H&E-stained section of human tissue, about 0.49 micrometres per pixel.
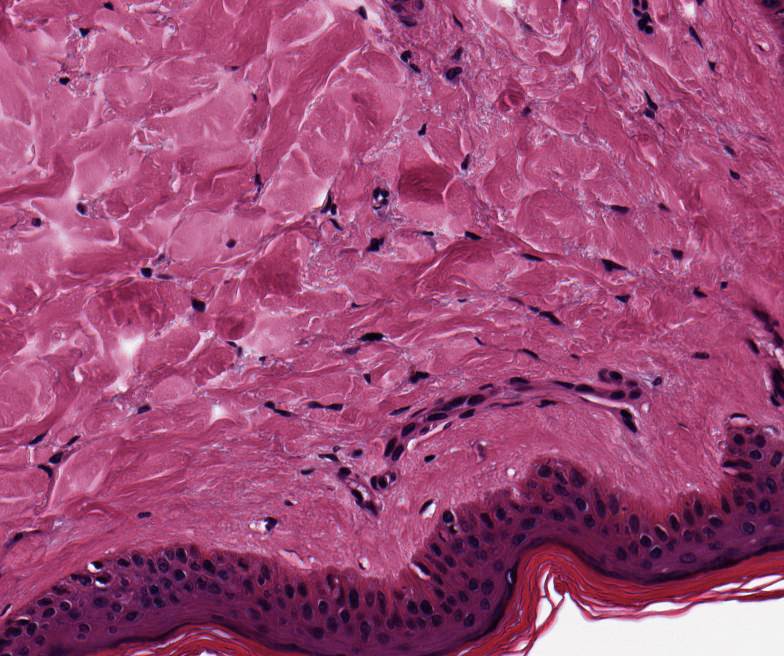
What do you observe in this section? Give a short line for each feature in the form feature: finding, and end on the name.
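Epithelium: thin stratified squamous strip along bottom
Lower border: nearly flat, gently undulating, no deep rete ridges
Keratin: compact, bright red, wavy, lamellated; lifted at lower right
Dermis: dense connective tissue above; upper left coarse, haphazard collagen bundles, few nuclei
Name: skin of the lower leg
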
